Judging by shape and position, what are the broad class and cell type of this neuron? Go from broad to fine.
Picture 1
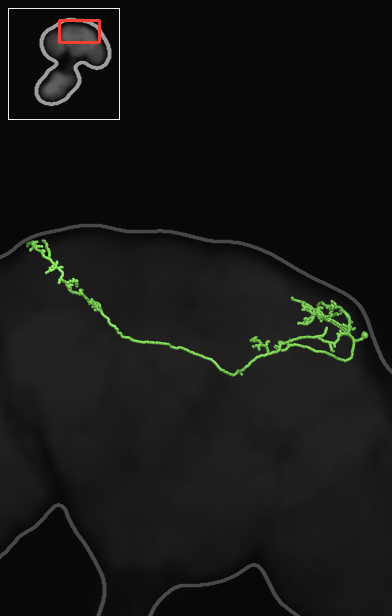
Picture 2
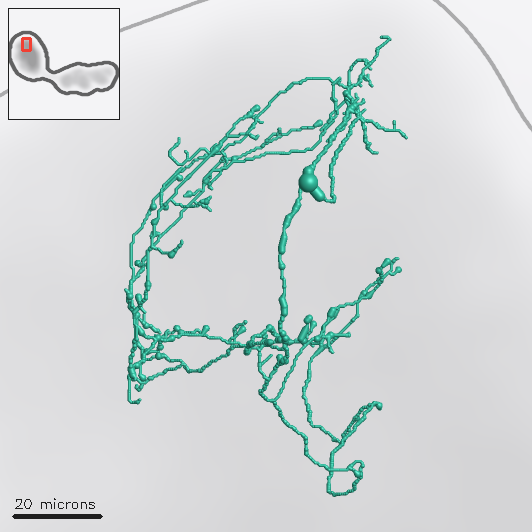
central-brain intrinsic neuron; SLP465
